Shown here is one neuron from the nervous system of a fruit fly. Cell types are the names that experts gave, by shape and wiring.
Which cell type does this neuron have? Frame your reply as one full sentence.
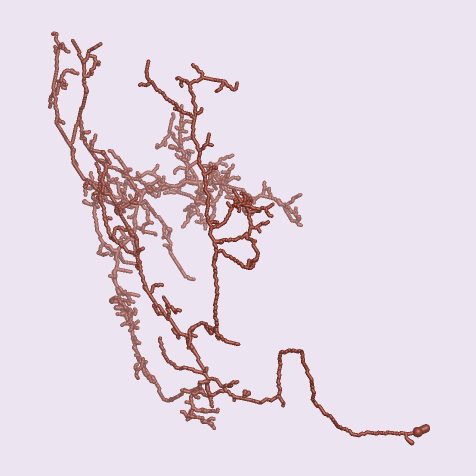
This neuron is recognized as the cell type IN13A052.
